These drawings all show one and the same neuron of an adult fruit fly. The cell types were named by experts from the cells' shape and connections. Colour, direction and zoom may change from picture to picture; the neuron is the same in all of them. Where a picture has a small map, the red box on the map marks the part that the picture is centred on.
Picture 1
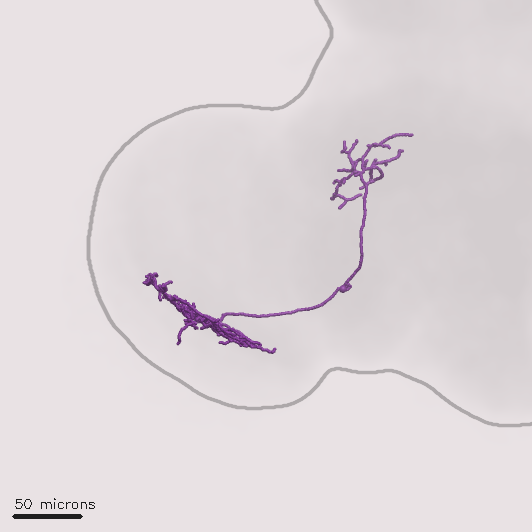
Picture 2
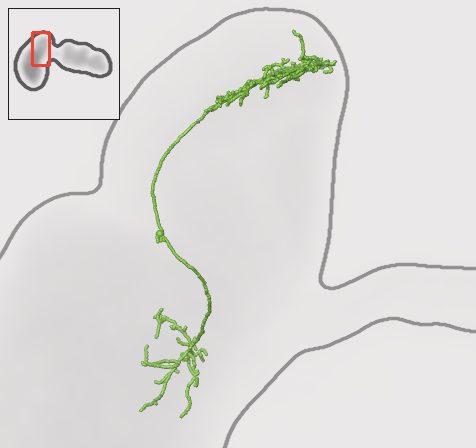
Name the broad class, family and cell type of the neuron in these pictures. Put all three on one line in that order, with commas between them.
visual projection neuron, MeVP, MeVP22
